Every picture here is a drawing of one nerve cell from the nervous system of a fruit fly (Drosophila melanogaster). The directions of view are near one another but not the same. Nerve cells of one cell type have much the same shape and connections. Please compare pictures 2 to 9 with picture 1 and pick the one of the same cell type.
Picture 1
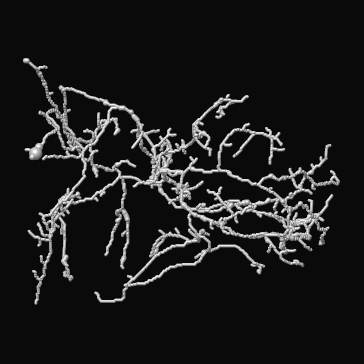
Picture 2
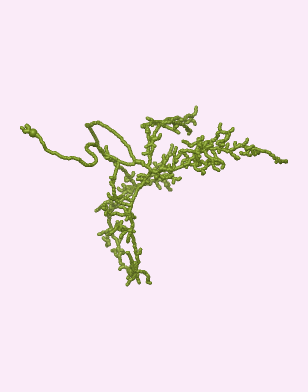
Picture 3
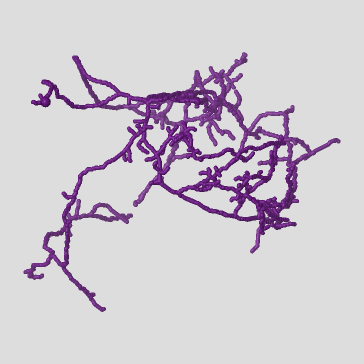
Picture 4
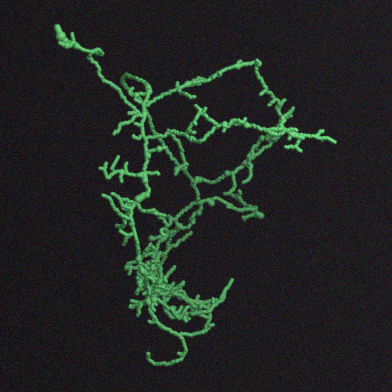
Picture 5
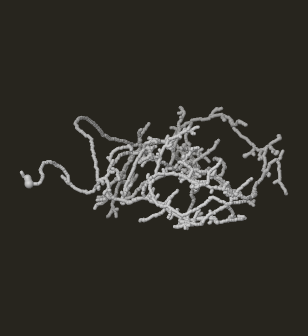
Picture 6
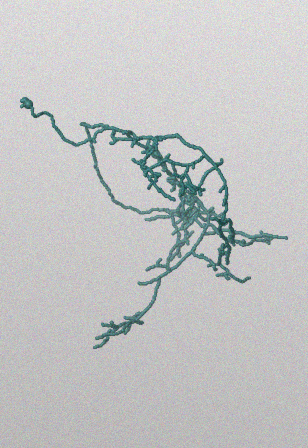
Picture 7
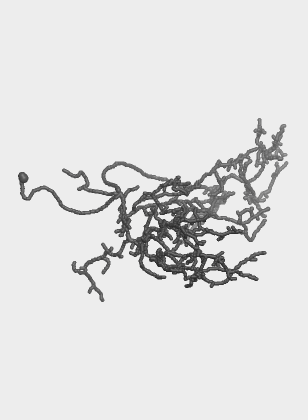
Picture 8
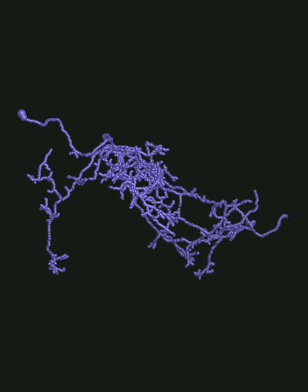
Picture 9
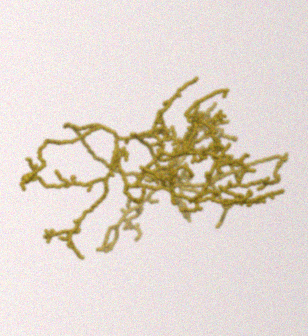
Picture 5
